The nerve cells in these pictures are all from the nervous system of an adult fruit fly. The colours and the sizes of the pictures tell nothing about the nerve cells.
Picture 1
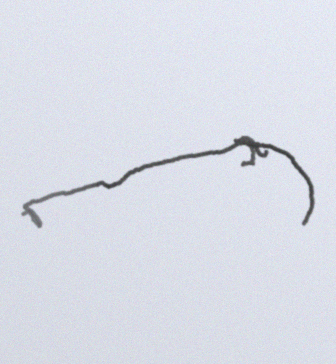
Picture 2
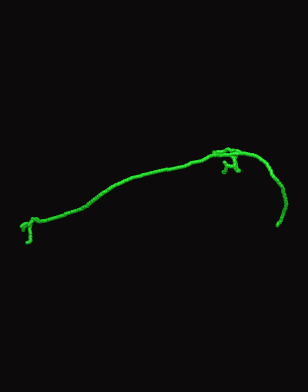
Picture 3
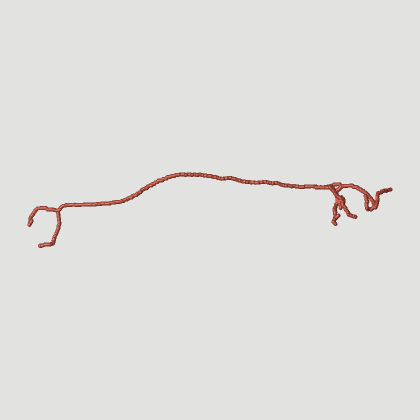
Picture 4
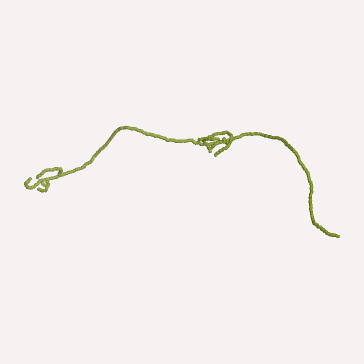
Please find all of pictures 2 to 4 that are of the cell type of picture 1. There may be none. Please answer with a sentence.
Picture 2 and picture 3 are of the same cell type.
